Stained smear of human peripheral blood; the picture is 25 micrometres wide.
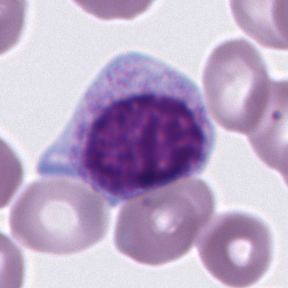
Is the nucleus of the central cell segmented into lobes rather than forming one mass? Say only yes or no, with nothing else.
No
